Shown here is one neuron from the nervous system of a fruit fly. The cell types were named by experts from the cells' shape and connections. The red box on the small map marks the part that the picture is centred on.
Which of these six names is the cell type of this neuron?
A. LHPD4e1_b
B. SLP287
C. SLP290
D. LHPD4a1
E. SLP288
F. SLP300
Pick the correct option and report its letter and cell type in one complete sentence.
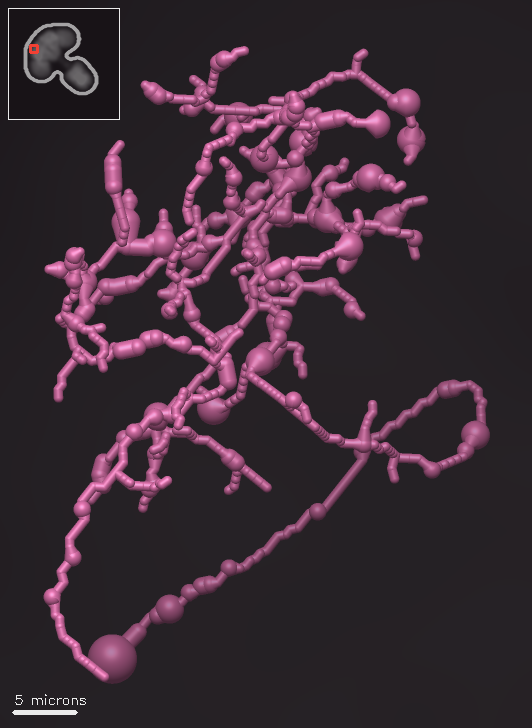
The neuron is an instance of SLP300, the cell type listed under option F.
